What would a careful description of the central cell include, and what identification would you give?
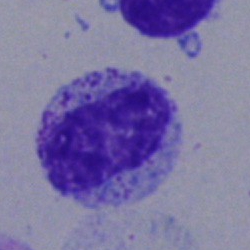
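Outline: roughly round. Chromatin: dark purple, with slightly clumped, mottled areas. Cytoplasm: pale bluish-grey and widest at the lower right, with small purple granules scattered through it, most visible along the upper-left edge. Name: myelocyte.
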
